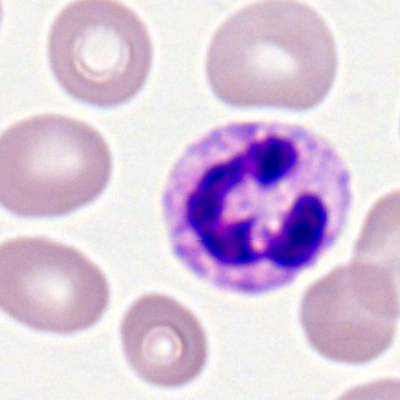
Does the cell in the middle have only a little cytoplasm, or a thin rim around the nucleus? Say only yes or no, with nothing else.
No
